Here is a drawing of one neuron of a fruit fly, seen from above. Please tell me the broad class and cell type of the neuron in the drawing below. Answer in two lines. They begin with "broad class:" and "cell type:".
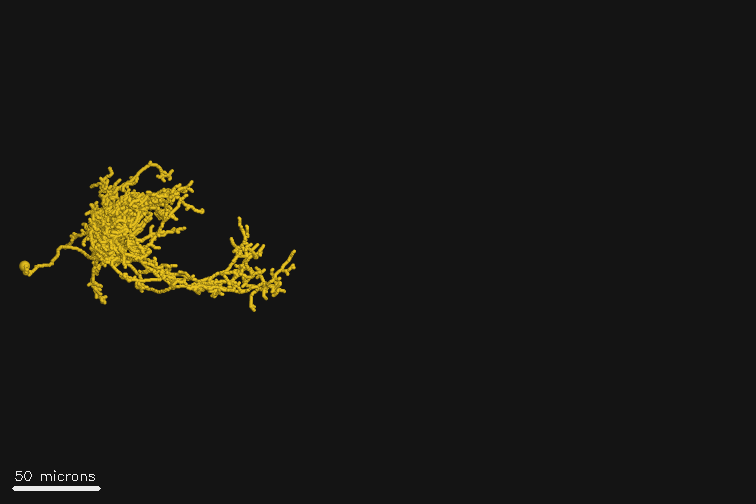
broad class: central-brain intrinsic neuron
cell type: SLP060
